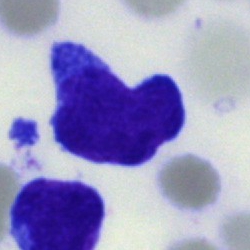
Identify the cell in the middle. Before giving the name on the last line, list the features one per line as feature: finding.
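Nucleus: deep purple-blue, dense, fairly even across the cell
Upper left: slightly paler, more textured than the rest
Granules: none distinct
Vacuoles: none visible
Name: blast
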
